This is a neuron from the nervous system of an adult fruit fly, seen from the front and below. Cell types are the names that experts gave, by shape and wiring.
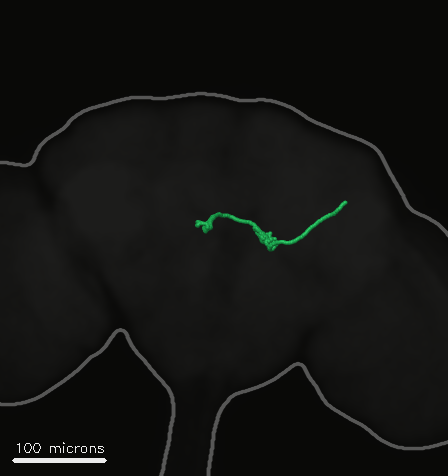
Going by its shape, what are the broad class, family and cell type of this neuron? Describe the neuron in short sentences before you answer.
By the scale bar it is about 170 microns wide in this view. As drawn here it is more than twice as wide as it is tall. It is a sensory neuron entering the brain. Its family is called class olfactory. Its cell type is ORN_VM6v.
